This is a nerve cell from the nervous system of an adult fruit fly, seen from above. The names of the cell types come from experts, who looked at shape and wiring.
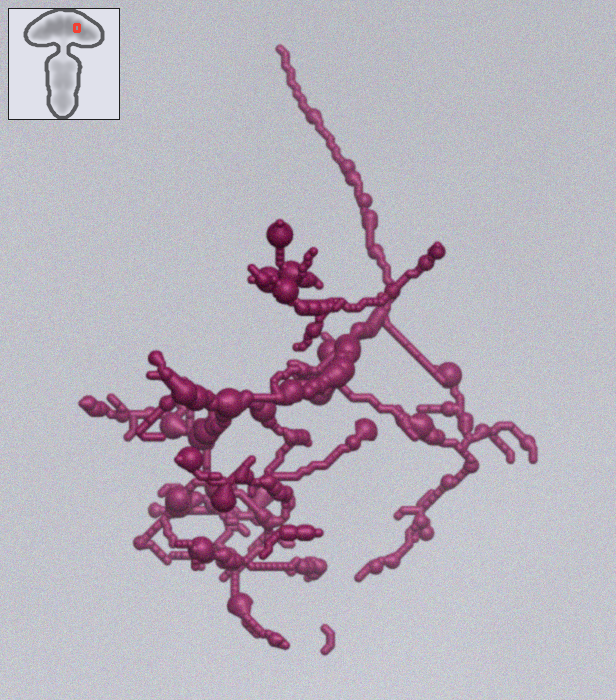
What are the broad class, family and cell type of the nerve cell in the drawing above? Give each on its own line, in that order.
central-brain intrinsic neuron
hemilineage AOTUv2
SMP038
